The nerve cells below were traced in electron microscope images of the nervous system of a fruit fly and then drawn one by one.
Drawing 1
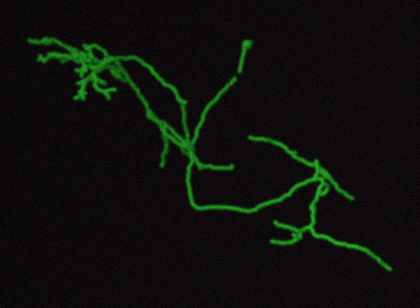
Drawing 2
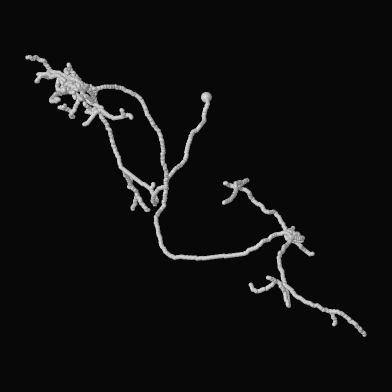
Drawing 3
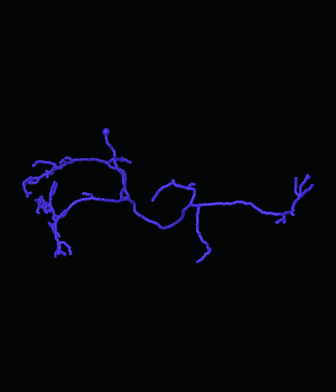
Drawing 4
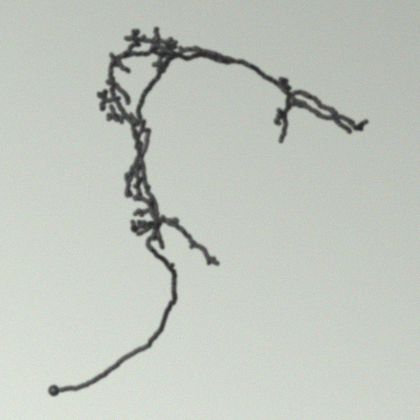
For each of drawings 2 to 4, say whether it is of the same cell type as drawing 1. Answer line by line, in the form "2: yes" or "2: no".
2: yes
3: yes
4: no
